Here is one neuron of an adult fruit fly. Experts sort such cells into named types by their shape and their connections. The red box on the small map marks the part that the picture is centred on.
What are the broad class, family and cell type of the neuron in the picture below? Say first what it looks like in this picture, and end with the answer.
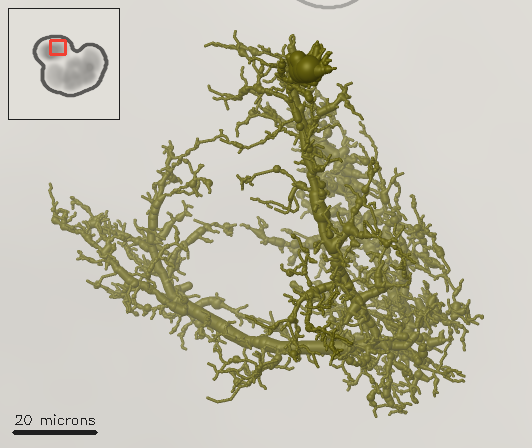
By the scale bar it is about 110 microns wide in this view. The picture shows more than a hundred branch ends. It is a nerve-cord intrinsic neuron. The family is hemilineage 08A. The cell type is IN08A006.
